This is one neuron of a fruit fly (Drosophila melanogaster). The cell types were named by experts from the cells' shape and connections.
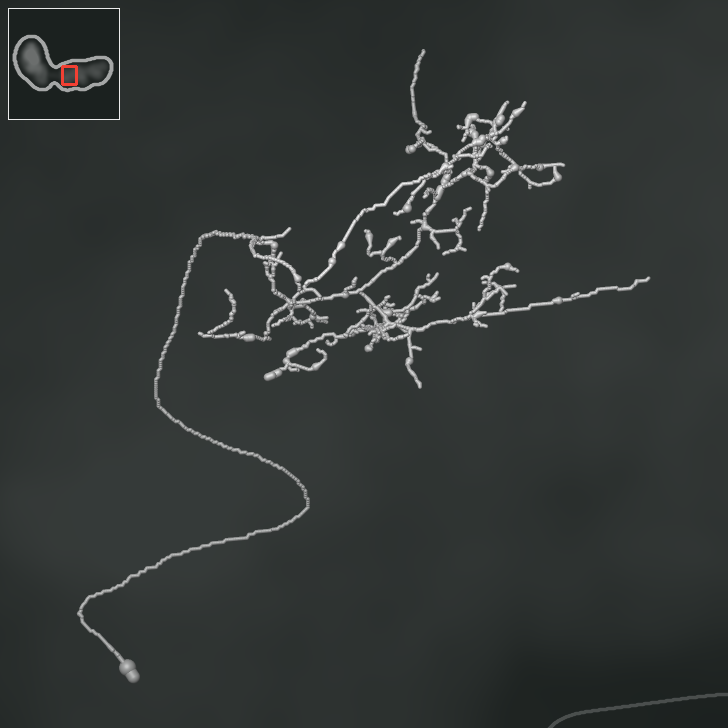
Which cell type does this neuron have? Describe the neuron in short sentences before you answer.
The cell body can be seen at the lower left of the picture. Dozens of branch ends can be seen. This is a nerve-cord intrinsic neuron. It is of cell type IN02A048.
